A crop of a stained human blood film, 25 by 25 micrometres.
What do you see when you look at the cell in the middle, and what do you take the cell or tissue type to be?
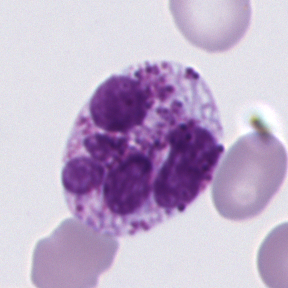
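Across the nuclear lobes the chromatin is dense and dark purple, and I can make out no nucleoli in them. Coarse dark purple granules are scattered through the cytoplasm. Some of those dark granules lie over the lobes themselves. The cell is a basophil.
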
